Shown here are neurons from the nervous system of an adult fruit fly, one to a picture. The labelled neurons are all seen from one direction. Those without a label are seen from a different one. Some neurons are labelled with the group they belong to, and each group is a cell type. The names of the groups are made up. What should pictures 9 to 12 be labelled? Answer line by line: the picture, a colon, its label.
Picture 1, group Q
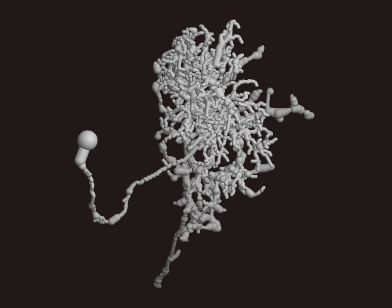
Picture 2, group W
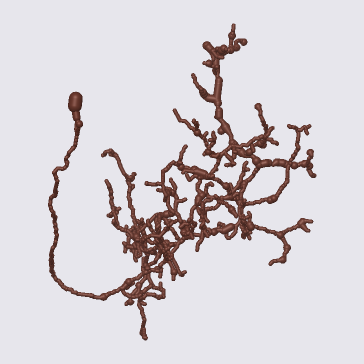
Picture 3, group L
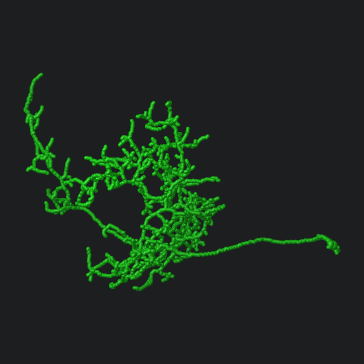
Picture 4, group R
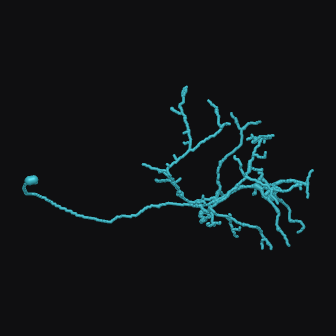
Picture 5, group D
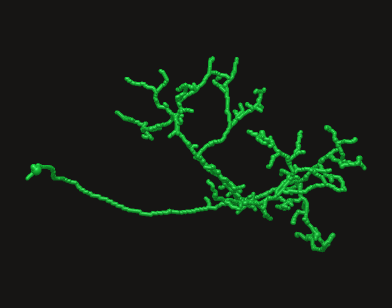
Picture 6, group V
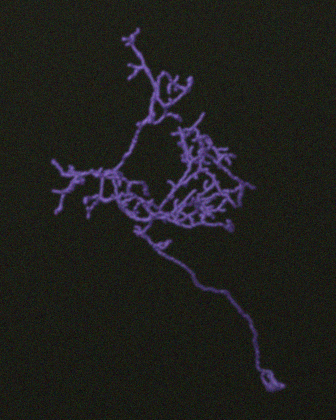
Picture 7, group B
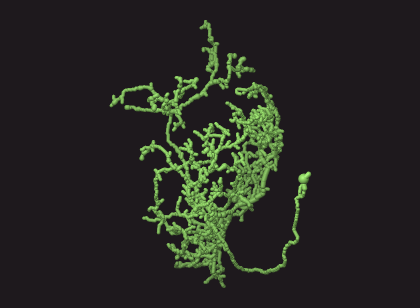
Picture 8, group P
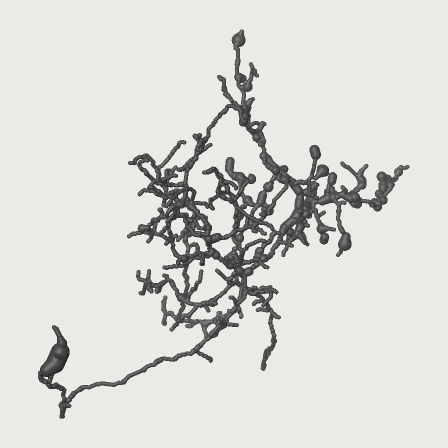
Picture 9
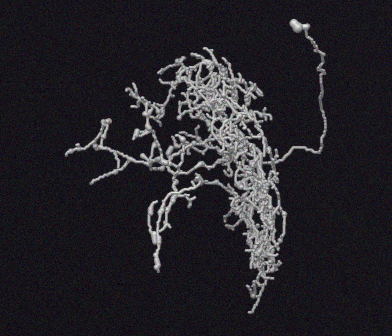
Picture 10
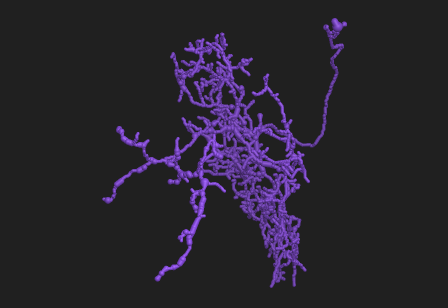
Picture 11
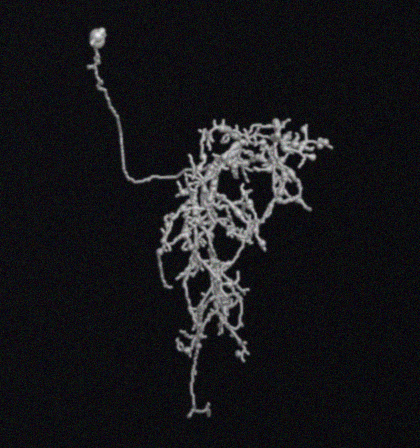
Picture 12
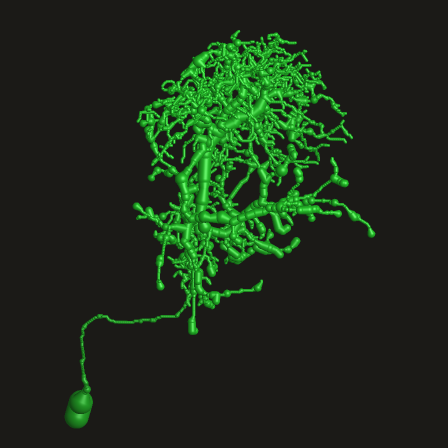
9: group B
10: group L
11: group D
12: group Q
